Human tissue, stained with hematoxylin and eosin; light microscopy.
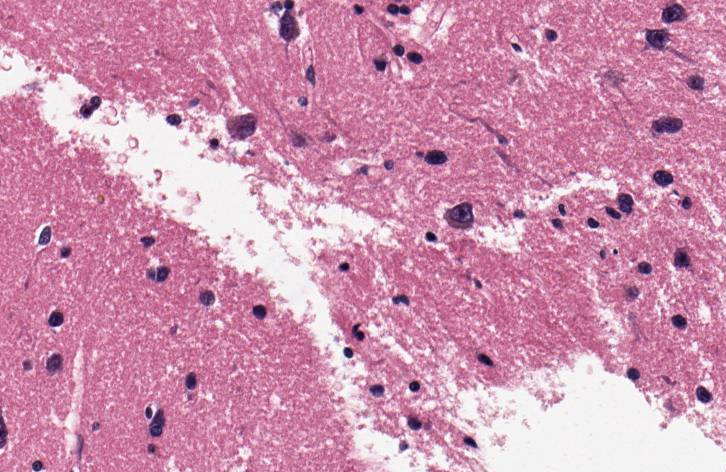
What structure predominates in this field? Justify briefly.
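What you are looking at is cerebral cortex. Notice the pink, finely granular, fibrillary matrix, with nuclei scattered singly and no epithelium or glands.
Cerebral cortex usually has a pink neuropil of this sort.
In the upper and central field, look for the few larger cells with purple cytoplasm and tapering processes: these are neurons.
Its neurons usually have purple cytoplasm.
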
